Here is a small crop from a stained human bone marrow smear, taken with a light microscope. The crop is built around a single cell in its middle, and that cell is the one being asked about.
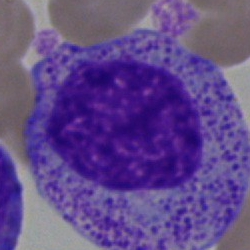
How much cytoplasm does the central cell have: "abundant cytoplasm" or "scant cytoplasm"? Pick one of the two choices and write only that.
Abundant cytoplasm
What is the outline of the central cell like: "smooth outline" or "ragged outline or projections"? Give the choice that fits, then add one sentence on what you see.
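Ragged outline or projections. Two small granular tags stick out from the upper edge of the cell.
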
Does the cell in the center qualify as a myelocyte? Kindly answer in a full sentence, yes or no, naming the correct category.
No, in this crop the middle cell is a promyelocyte, not a myelocyte.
